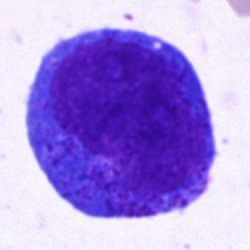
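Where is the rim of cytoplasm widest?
At the lower left of the cell.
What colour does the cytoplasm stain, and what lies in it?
Deep blue, with purple granules scattered along the lower part of the cell.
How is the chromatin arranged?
Fine and evenly spread, without coarse clumps.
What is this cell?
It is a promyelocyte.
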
